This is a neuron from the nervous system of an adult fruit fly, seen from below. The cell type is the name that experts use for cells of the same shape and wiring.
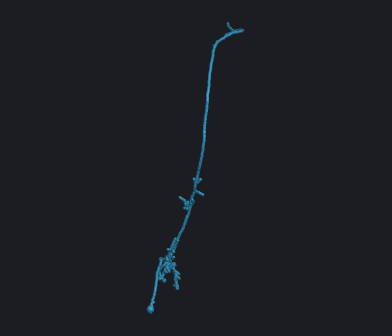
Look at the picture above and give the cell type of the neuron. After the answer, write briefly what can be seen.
Its cell type is AN02A022. This is an ascending neuron. The cell body is at the bottom of the picture. In this view it is more than twice as tall as it is wide.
